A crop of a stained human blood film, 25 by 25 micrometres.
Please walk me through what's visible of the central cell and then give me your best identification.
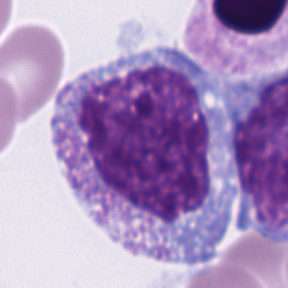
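The cell has a roughly round outline with a slightly uneven edge. A small pale bluish tag of cytoplasm projects from its top edge. The rim of cytoplasm is widest below the nucleus, which measures about 14 by 12 micrometres. Fine pinkish-violet granules are scattered throughout the cytoplasm. This cell is a promyelocyte.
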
